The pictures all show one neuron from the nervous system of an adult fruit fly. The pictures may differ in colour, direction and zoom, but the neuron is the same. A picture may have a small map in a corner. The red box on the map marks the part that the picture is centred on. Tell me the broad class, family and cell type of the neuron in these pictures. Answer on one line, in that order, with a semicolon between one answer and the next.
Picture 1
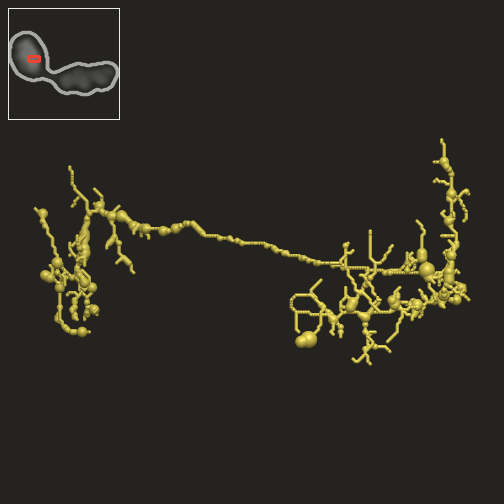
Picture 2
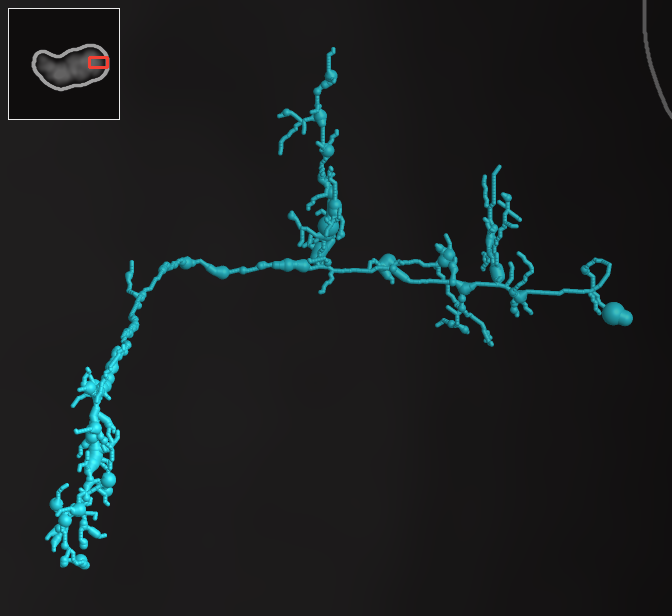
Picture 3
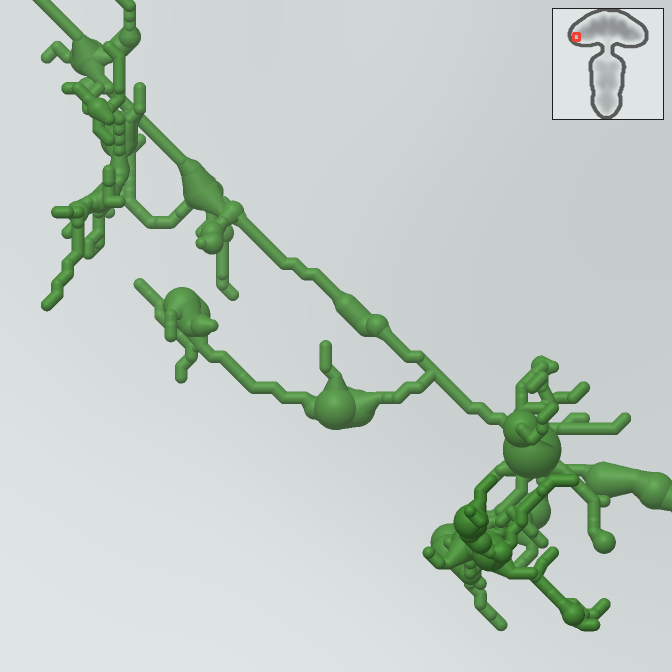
optic-lobe intrinsic neuron; TmY; TmY21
